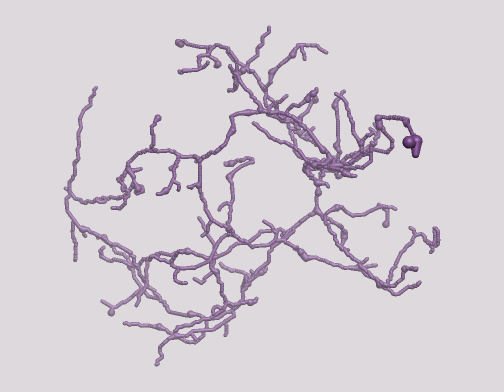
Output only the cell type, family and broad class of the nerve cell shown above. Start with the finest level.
lLN15; hemilineage ALl1_dorsal; central-brain intrinsic neuron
